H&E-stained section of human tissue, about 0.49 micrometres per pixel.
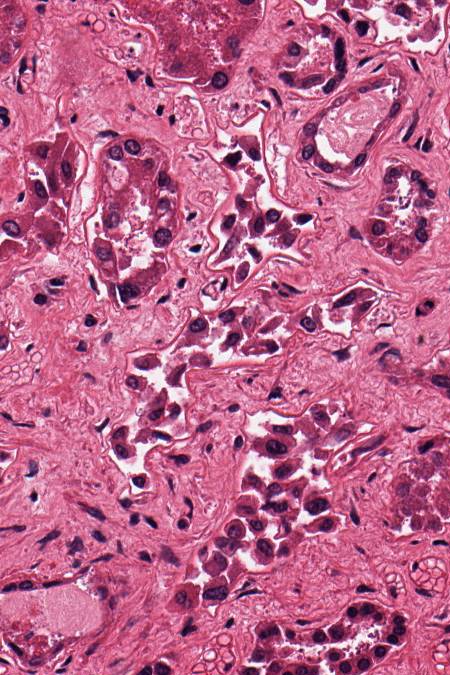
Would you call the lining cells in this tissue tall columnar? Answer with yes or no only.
No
